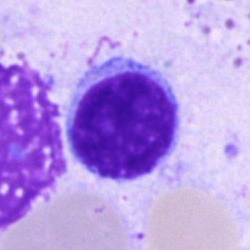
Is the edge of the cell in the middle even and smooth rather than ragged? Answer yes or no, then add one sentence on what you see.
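Yes. The cell has a round, smooth outline.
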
